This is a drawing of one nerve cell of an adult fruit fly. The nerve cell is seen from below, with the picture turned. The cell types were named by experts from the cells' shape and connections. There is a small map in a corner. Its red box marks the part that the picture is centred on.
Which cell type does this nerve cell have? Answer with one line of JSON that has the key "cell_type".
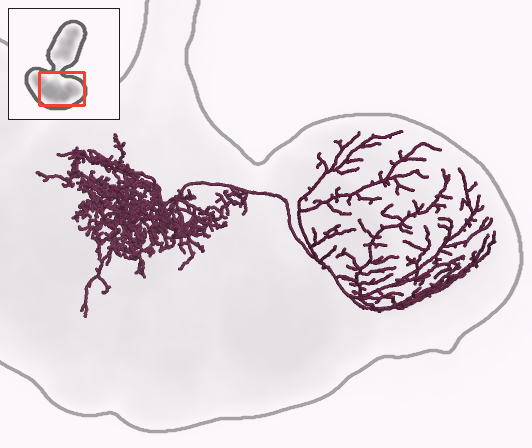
{"cell_type": "MeVC2"}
